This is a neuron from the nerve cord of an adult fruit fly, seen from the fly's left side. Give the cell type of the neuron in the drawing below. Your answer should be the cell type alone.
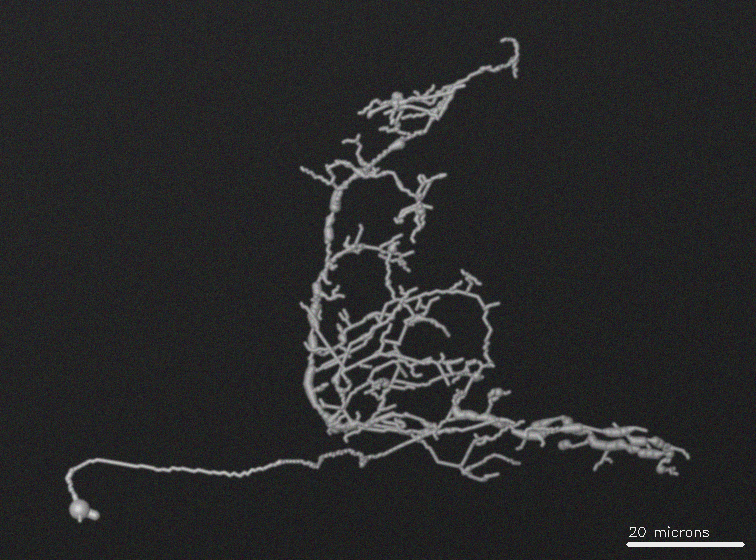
IN14A043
